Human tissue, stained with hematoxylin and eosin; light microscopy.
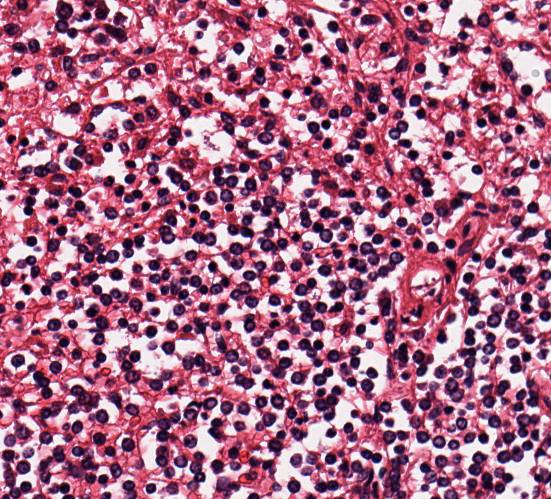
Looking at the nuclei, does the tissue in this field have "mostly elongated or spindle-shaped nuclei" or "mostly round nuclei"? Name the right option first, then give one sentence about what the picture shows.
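Mostly round nuclei. Most nuclei are small, round and darkly stained, with fairly uniform size.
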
